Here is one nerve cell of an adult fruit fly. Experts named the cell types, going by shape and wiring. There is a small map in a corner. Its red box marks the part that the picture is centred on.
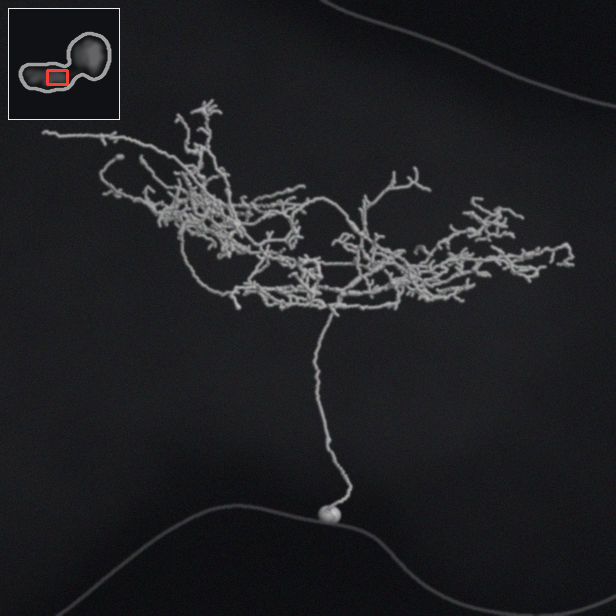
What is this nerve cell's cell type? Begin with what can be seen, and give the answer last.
As drawn here it is wider than it is tall. Its broad class is nerve-cord intrinsic neuron. Its cell type is IN05B057.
